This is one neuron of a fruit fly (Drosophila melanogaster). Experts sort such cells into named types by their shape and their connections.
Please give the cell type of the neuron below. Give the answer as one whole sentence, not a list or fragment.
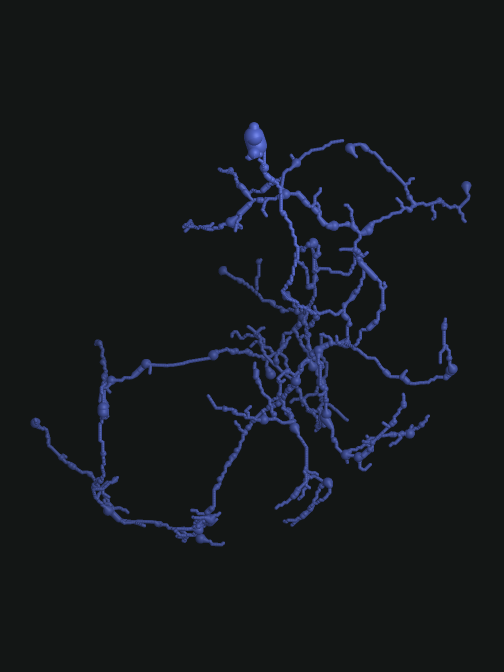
Under the cell type INXXX442 falls this neuron.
